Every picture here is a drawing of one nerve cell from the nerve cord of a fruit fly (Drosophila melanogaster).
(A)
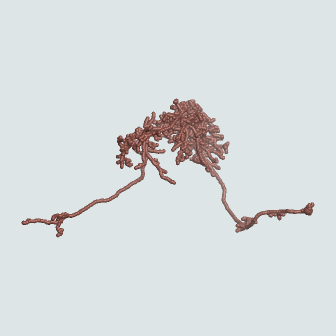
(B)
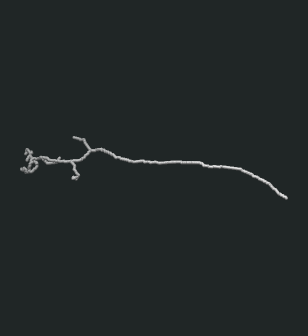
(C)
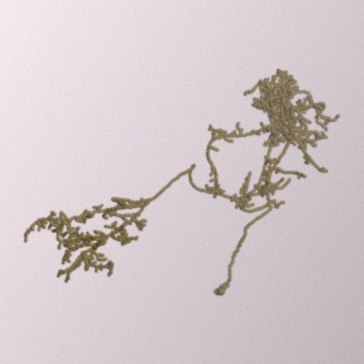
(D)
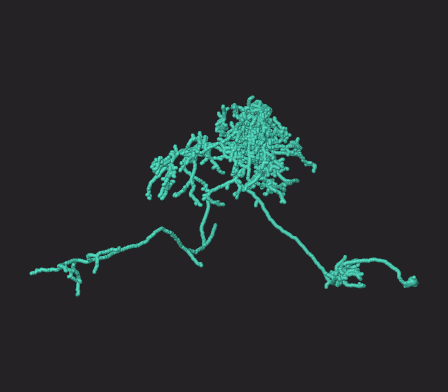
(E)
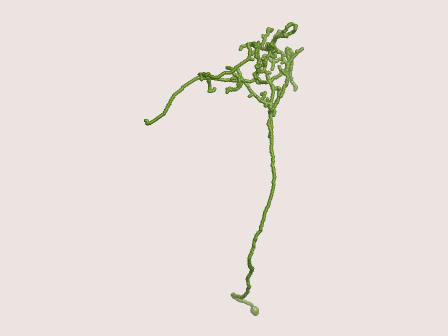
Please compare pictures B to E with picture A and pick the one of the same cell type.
Picture D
